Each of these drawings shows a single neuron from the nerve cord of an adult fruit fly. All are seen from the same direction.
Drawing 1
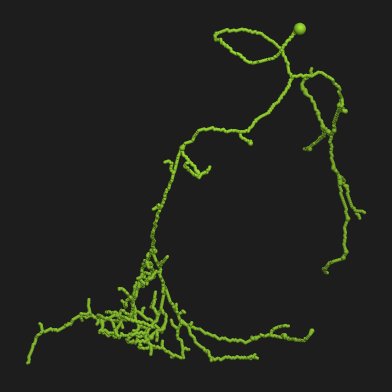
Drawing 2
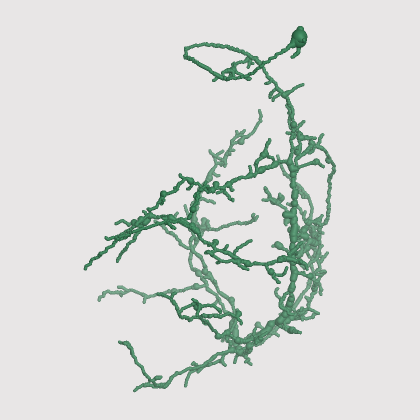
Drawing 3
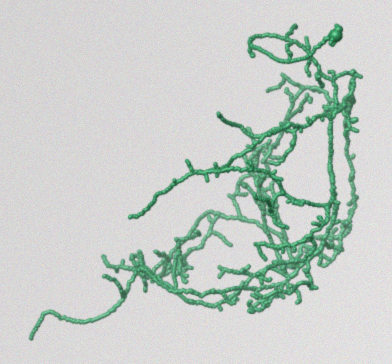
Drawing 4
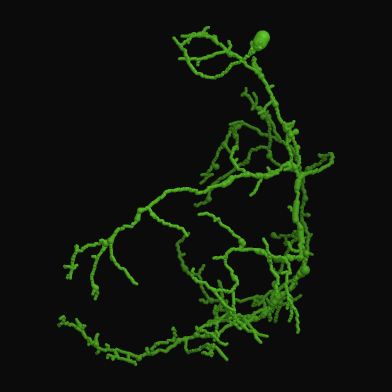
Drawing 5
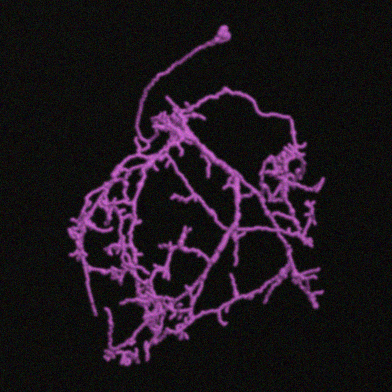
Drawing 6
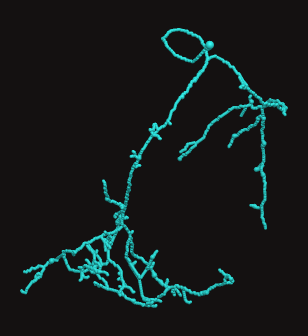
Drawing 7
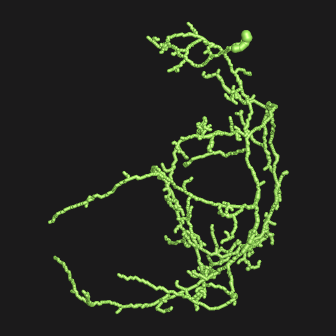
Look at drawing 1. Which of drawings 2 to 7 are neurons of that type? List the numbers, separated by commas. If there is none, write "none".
6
